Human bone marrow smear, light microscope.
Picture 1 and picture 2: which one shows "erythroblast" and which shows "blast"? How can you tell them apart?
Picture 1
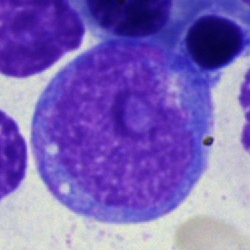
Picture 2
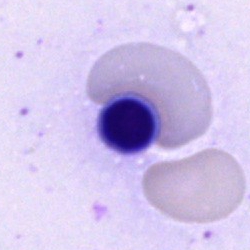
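That's a blast in picture 1 and an erythroblast in picture 2. Both are round and smooth-edged, but the chromatin splits them: fine and evenly spread in the blast, very dark purple and evenly dense with no visible pattern in the erythroblast.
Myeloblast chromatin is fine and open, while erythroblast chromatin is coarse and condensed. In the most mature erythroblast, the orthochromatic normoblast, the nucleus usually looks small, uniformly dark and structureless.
The blast also has one large pale nucleolus near the middle of its nucleus, while the erythroblast shows none.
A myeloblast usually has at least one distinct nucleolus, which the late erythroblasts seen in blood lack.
Around the blast's nucleus there's a moderate rim of blue cytoplasm, against only a very thin rim of pale bluish cytoplasm in the erythroblast. Neither cytoplasm has distinct granules.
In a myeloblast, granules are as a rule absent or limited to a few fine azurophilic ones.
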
